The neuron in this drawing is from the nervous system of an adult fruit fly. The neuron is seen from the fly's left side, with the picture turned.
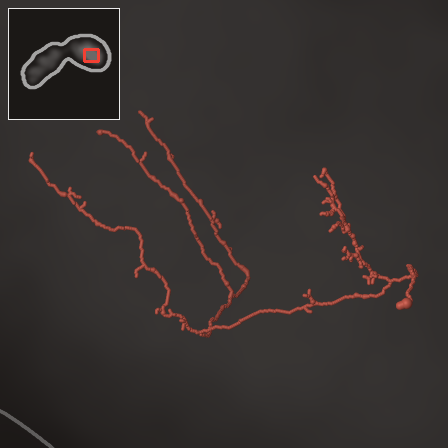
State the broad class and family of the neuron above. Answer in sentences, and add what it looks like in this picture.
Its broad class is optic-lobe intrinsic neuron. The family is TmY. As drawn here it is wider than it is tall.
